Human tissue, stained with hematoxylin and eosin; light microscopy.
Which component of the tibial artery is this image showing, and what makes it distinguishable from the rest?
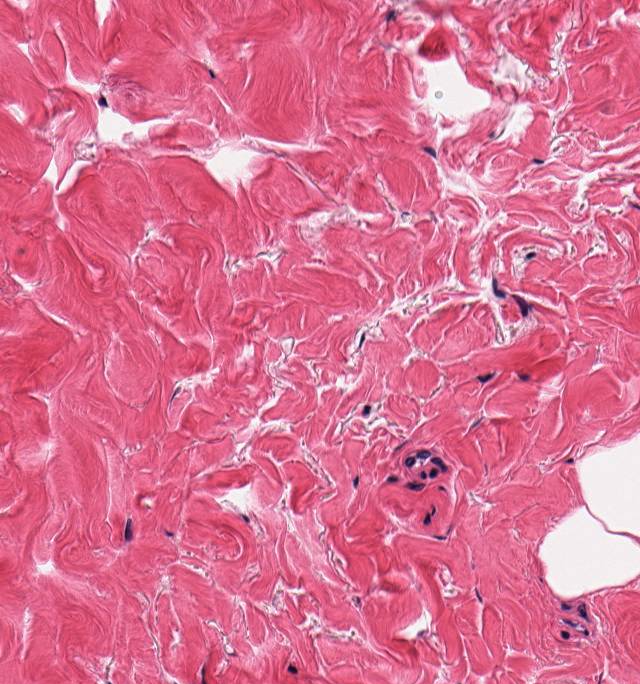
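This is the tunica adventitia. First, the thick collagen bundles filling the field run in many directions, interweave, and stain a strong, even pink.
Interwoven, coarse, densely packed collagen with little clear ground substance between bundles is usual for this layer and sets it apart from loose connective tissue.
Notice that nuclei are sparse; most are small, dark and elongated, lying singly between bundles. Lower centre-right, a small vessel has a tight cluster of dark nuclei in its wall.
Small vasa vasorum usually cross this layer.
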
